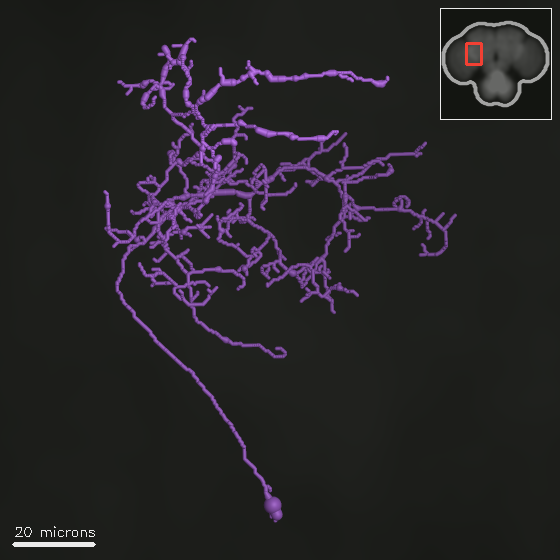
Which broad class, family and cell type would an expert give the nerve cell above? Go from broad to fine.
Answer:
central-brain intrinsic neuron; hemilineage VLPl&p1_lateral; AVLP320_b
